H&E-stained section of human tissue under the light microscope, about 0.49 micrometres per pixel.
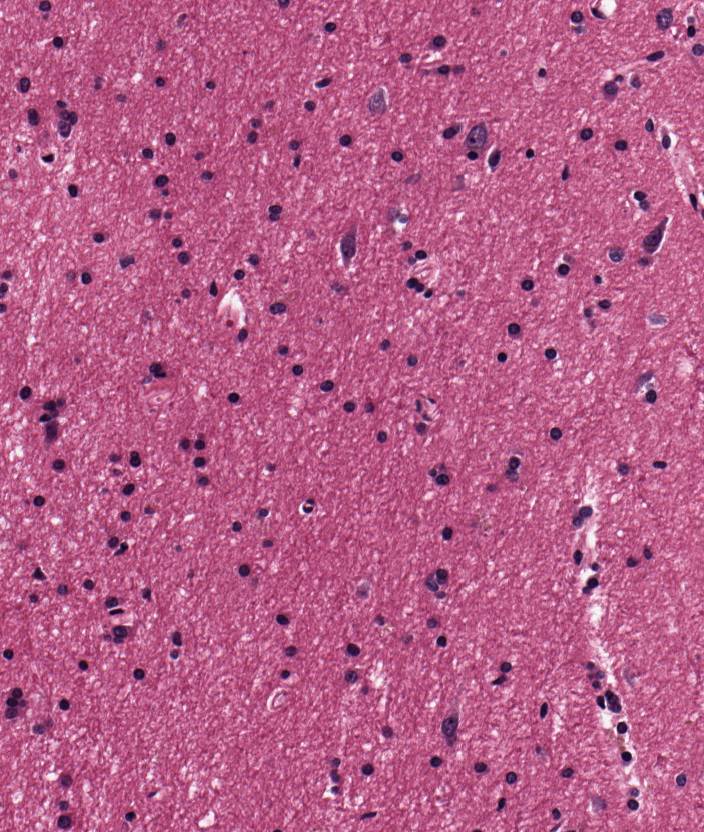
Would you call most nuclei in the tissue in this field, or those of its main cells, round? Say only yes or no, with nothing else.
Yes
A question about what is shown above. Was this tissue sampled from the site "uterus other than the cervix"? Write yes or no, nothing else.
no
